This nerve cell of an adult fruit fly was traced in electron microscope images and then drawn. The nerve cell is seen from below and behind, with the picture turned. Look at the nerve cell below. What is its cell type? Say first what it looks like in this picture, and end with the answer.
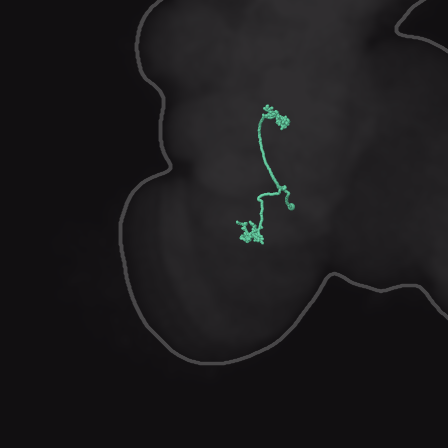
In this view it is more than twice as tall as it is wide. This is a visual projection neuron. It is of cell type LC9.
